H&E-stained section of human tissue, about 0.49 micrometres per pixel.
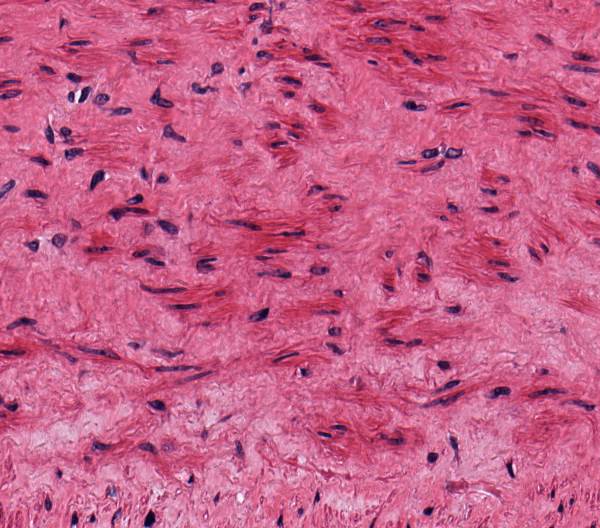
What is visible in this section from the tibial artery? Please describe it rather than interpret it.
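Going through the field point by point, the cells are spindle-shaped, with elongated dark-purple nuclei. These nuclei are small and fairly uniform, spaced apart rather than crowded. Epithelium is absent throughout, and no fat cells are seen.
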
